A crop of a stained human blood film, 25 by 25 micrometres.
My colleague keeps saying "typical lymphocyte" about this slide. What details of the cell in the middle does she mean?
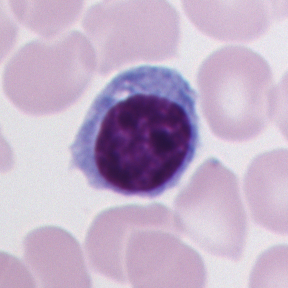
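The nucleus of this typical lymphocyte is round to slightly oval, with no indentation and no lobes. Its chromatin is dark purple and clumped, with small paler patches between the clumps.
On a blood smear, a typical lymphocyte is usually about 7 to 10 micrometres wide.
In this cell the nucleus by itself is about 9 micrometres across and takes up about 60% of the cell's area. Along the left edge of the cell there are small ragged tags of cytoplasm. A small pale clear area lies in the cytoplasm just above the upper left of the nucleus.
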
